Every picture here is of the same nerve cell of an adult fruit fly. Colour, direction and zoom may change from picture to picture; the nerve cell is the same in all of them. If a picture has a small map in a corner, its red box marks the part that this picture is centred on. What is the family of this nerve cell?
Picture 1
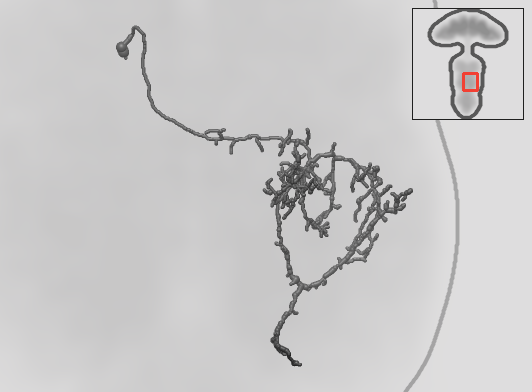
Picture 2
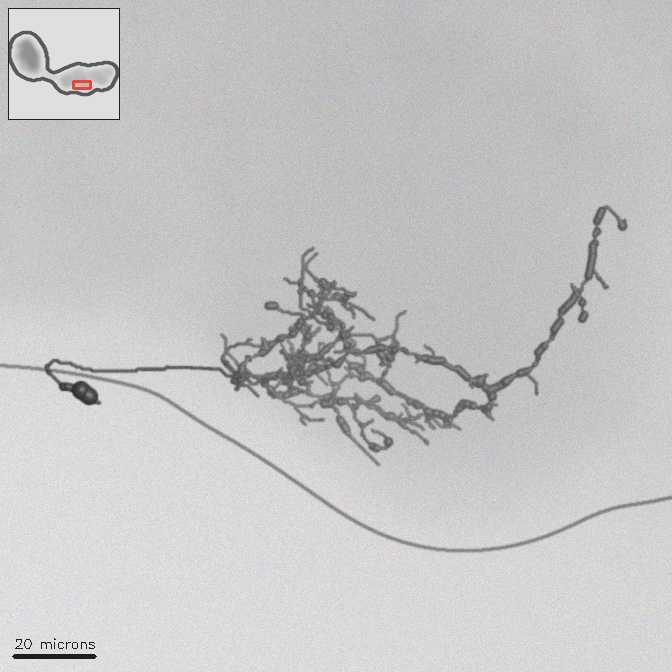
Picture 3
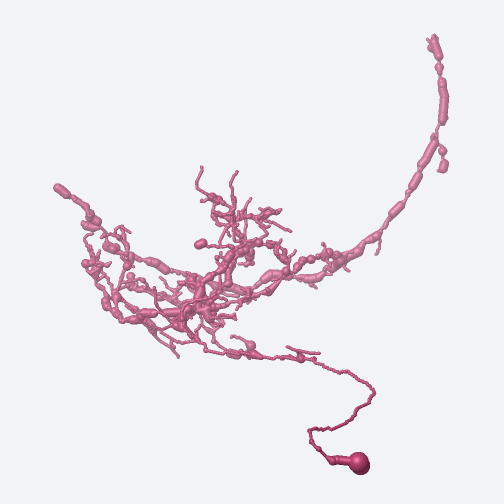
hemilineage 14A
